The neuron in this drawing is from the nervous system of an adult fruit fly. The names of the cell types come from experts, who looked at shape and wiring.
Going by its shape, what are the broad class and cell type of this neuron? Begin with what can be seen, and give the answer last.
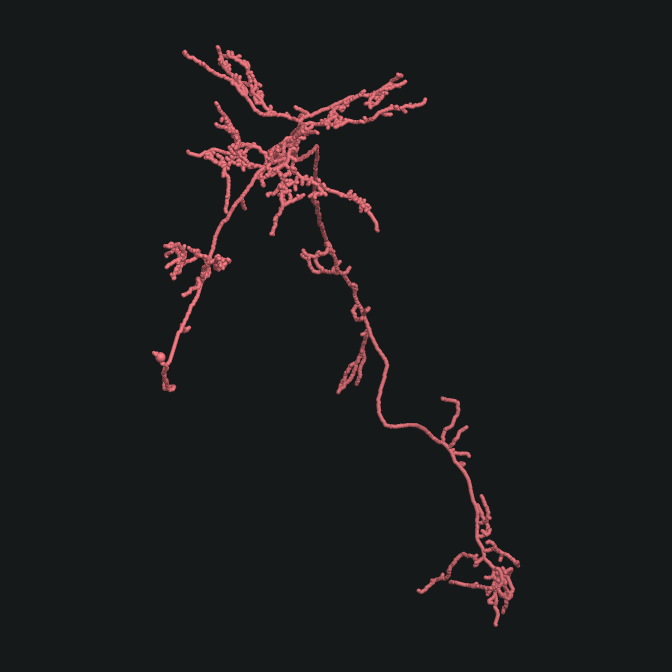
The cell body is on the left of the picture. Dozens of branch ends can be seen. This is an ascending neuron. The cell type is ANXXX151.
